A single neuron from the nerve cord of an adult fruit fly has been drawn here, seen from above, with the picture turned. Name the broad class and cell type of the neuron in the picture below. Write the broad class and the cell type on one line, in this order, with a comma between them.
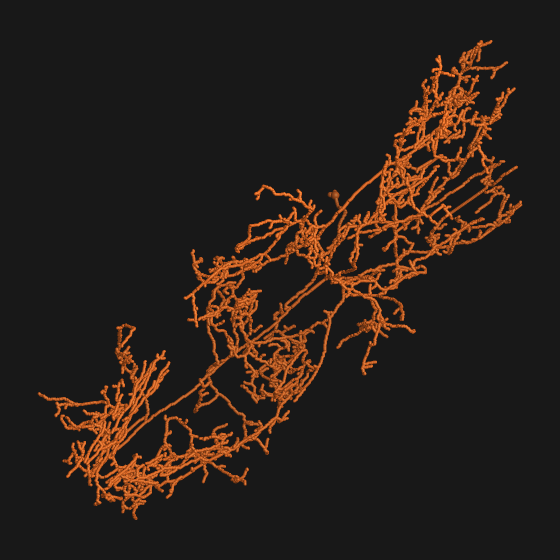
nerve-cord intrinsic neuron, INXXX056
